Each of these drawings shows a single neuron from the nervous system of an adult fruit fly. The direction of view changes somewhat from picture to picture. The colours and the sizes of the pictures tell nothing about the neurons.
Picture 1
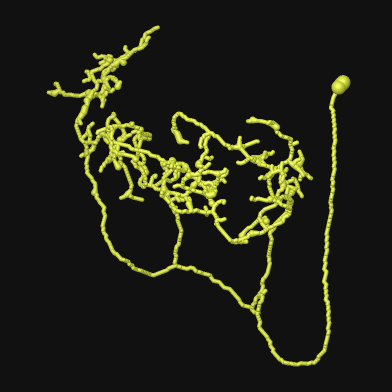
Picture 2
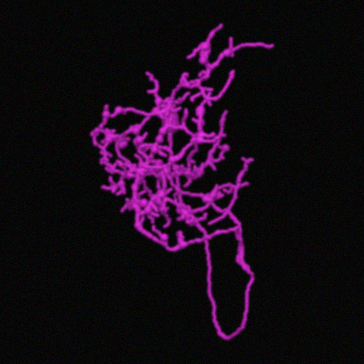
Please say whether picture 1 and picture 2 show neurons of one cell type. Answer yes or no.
yes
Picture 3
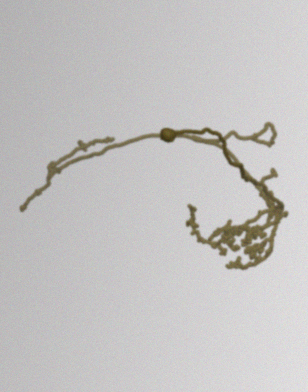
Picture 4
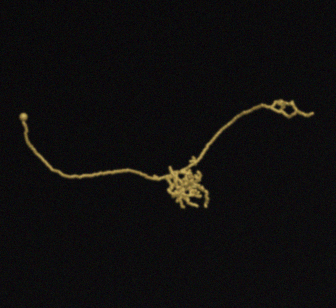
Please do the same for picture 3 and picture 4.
yes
